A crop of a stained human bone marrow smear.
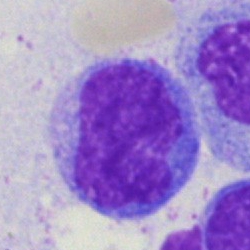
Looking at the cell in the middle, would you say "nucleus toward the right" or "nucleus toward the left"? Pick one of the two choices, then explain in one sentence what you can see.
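Nucleus toward the right. The nucleus sits off-centre, leaving a wider band of cytoplasm on the left side.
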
